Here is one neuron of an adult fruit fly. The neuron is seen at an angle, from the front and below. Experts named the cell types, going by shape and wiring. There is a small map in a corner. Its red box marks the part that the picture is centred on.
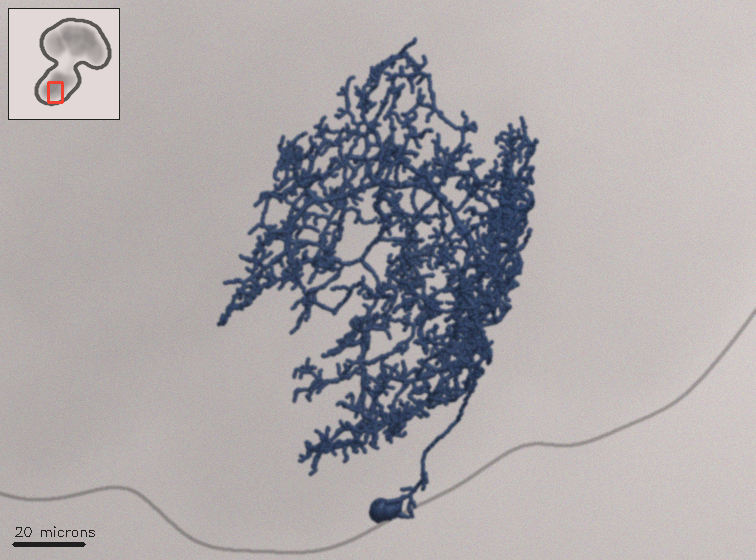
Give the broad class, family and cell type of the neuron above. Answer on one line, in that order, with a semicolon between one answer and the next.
nerve-cord intrinsic neuron; hemilineage 08A; IN08A005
